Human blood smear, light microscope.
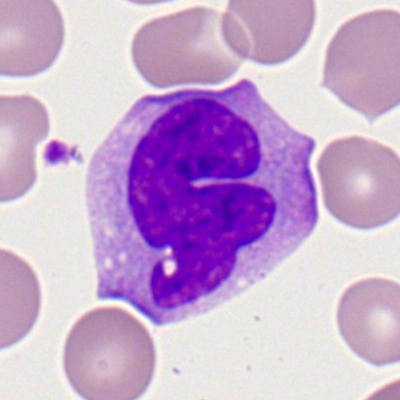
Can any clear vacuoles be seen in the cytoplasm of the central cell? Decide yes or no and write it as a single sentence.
Yes, one or more clear vacuoles can be seen in its cytoplasm.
